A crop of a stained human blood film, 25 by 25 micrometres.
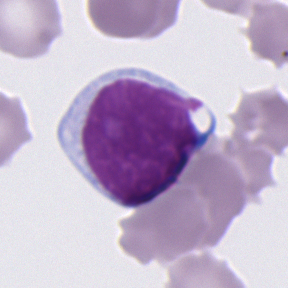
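Typical lymphocyte. Rounded outline with a few blunt corners. Nucleus off-centre, toward the right side of the cell; cytoplasmic rim widest on the left. A single clear round space at the upper right edge of the nucleus.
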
